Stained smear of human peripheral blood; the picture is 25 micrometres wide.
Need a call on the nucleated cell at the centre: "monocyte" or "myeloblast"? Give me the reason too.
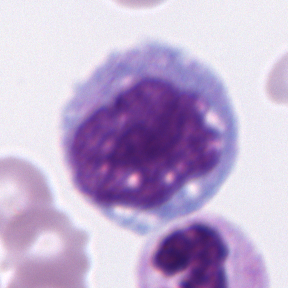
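That one's a monocyte. Its outline is roughly round, with a soft, slightly irregular edge, and the nucleus, about 13 by 10 micrometres, has an irregular, slightly notched margin. The cytoplasm is pale greyish-blue, and you'll notice several small clear vacuoles sitting close to the nuclear edge, mostly on the lower and right sides.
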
